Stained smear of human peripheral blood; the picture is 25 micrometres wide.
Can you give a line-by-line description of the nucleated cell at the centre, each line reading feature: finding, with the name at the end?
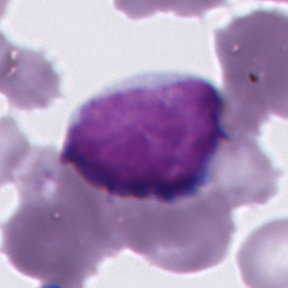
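Cytoplasm: just a thin pale rim, look for it mainly along the upper edge
Nucleus: its lower edge stains a darker blue-purple than its centre
Granules: none seen in the cytoplasm
Border: a small pointed projection sticks out on the right
Name: myeloblast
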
